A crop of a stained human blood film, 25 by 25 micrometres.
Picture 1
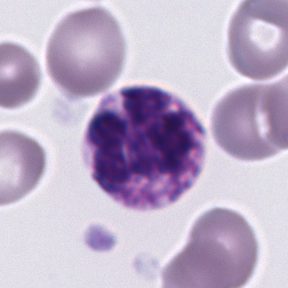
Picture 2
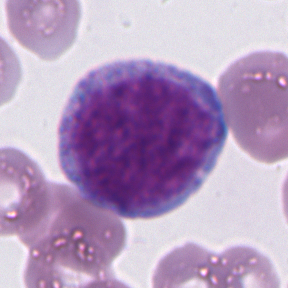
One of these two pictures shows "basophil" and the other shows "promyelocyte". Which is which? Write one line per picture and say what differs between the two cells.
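Picture 1 – basophil. Little cytoplasm shows between the granules, and what shows is pale pinkish.
Picture 2 – promyelocyte. The rim of cytoplasm is blue.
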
